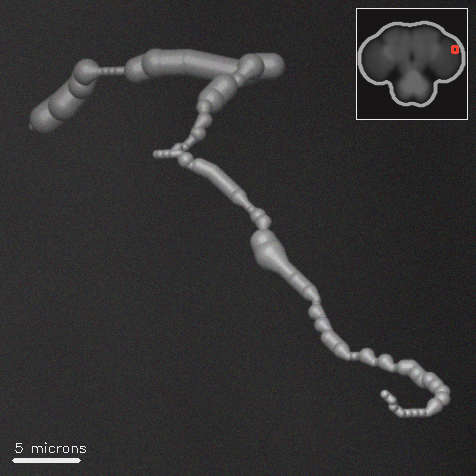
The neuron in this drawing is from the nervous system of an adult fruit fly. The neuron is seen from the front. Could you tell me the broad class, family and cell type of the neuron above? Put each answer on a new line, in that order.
photoreceptor or other optic-lobe sensory neuron
class visual
R8p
